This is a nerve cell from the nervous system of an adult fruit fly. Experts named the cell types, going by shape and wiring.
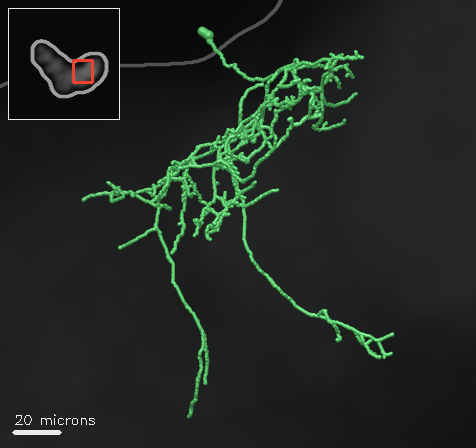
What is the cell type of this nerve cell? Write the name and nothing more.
IB016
